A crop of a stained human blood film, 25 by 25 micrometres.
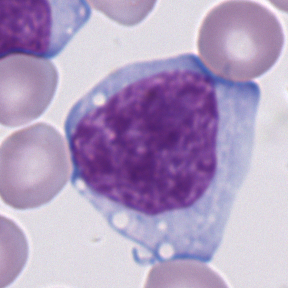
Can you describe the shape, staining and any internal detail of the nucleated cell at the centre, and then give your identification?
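First, the outline is irregular and angular, not round. Second, the rounded-oval nucleus sits off-centre toward the upper left. Third, the cytoplasm is deeper blue at the outer edge than near the nucleus. Fourth, a small thin curled strand projects from the lower edge. Conclusion: myeloblast.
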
